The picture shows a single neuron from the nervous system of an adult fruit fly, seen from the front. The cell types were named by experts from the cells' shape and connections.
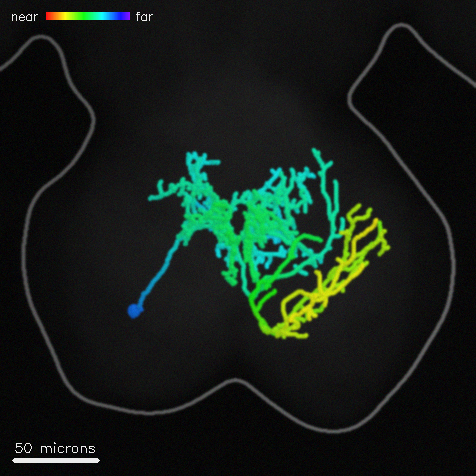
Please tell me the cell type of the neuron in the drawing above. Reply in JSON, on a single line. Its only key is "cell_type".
{"cell_type": "INXXX063"}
